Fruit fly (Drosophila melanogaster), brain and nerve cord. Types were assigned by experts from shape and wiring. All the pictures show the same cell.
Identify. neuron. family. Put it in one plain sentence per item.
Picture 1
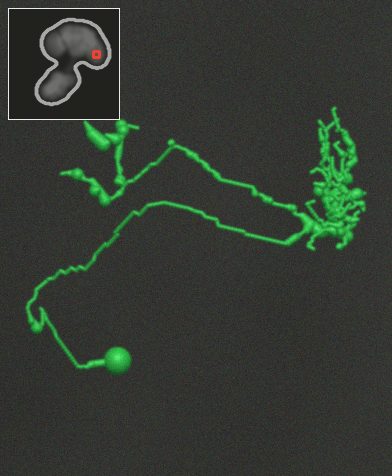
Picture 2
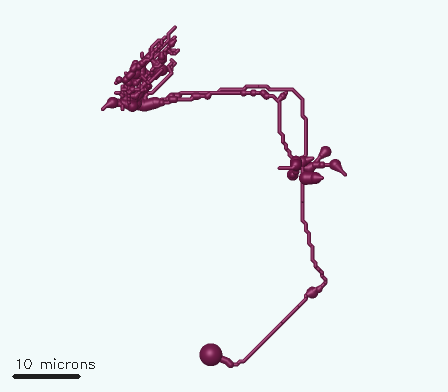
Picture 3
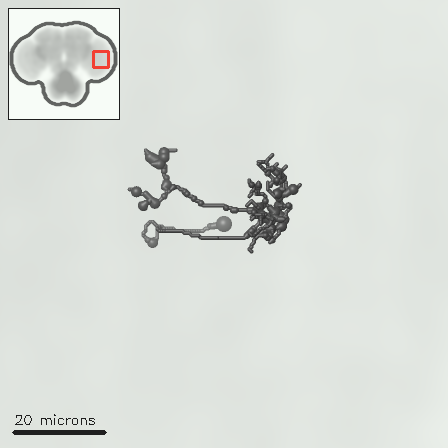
The family is T.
